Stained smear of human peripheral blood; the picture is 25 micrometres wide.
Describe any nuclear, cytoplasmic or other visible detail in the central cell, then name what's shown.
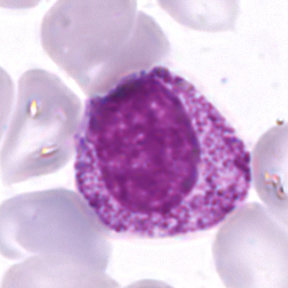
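The cell measures about 15 micrometres across. Its nucleus lies off-centre, toward the upper left of the cell. The cytoplasm is densely packed with coarse purple granules, and between them it is pale pink. The widest band of cytoplasm lies on the right side of the nucleus. This cell is a myelocyte.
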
